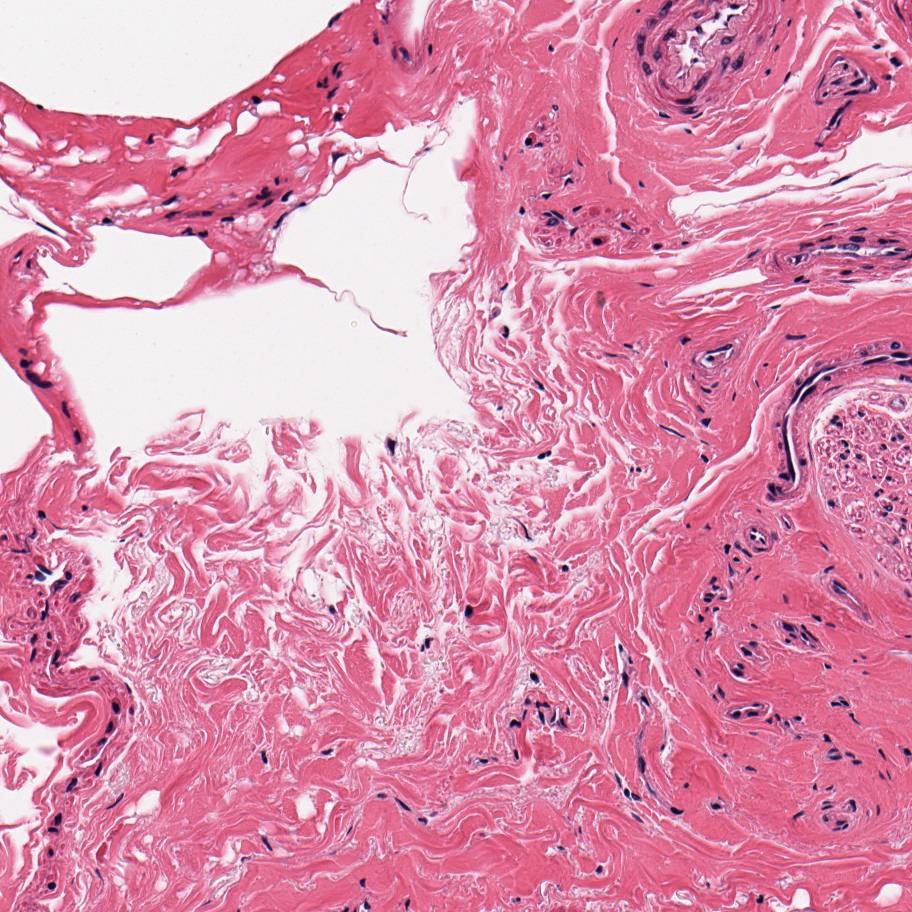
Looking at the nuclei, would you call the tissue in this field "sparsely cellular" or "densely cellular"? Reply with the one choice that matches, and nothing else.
Sparsely cellular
